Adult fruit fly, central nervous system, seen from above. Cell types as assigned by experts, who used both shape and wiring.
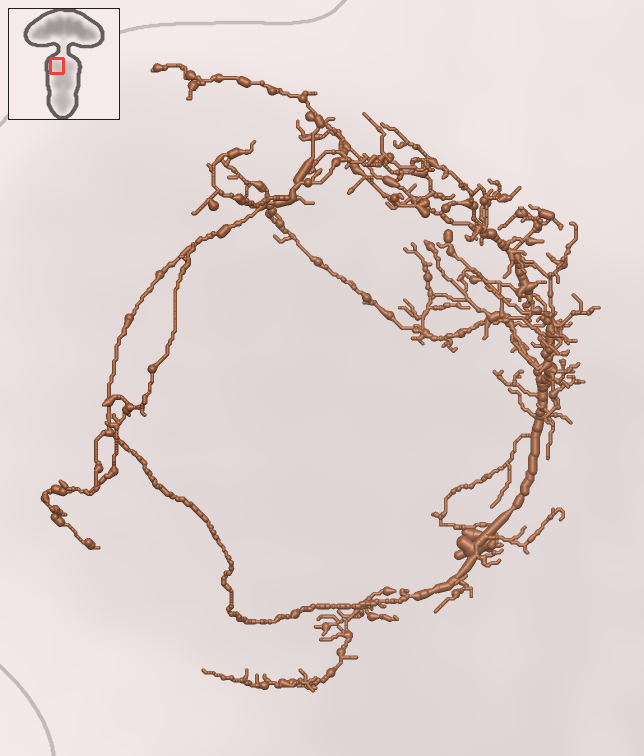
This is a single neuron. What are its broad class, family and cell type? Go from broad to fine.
nerve-cord intrinsic neuron; hemilineage 04B; IN04B034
